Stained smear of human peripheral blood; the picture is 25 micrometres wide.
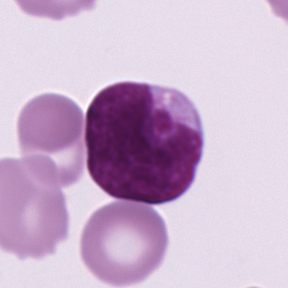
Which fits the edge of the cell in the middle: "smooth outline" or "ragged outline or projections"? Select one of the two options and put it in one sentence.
This cell's outline is not rough but smooth.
